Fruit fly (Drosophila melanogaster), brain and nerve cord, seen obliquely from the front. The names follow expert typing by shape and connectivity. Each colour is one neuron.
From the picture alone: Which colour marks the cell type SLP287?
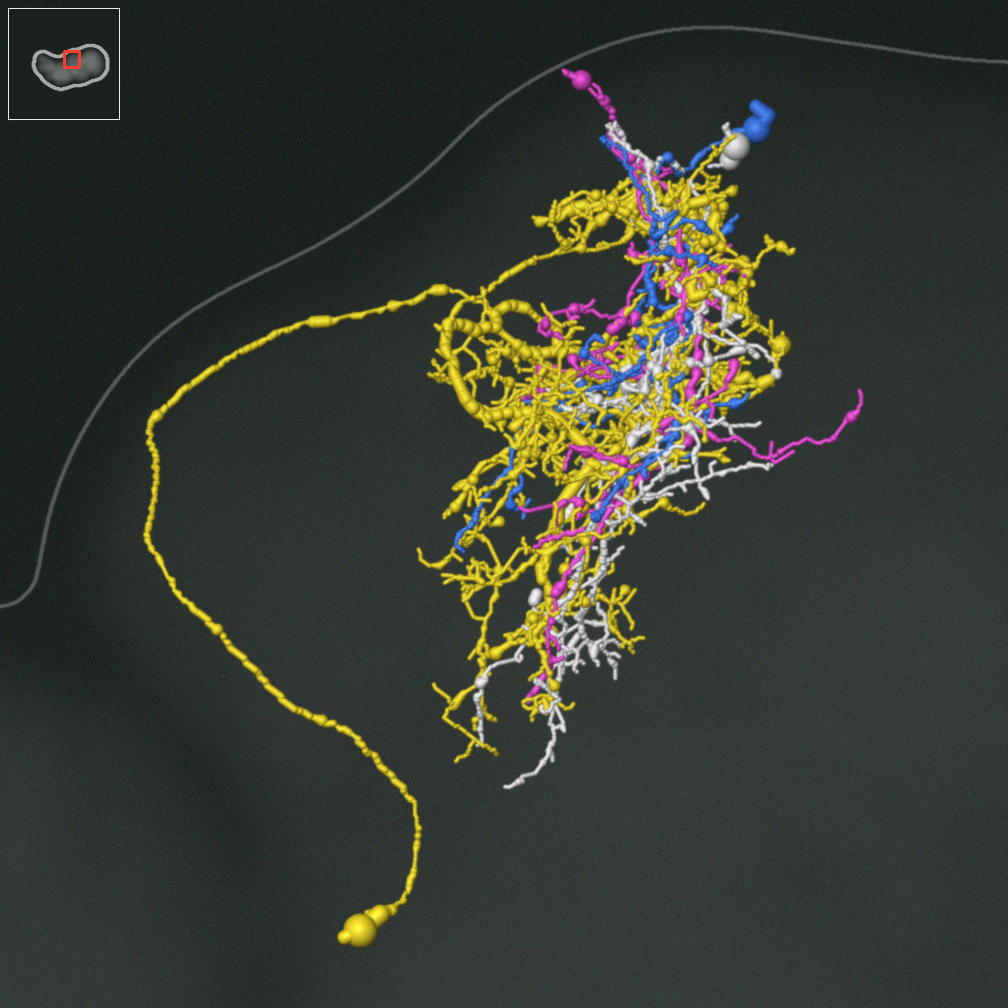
magenta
